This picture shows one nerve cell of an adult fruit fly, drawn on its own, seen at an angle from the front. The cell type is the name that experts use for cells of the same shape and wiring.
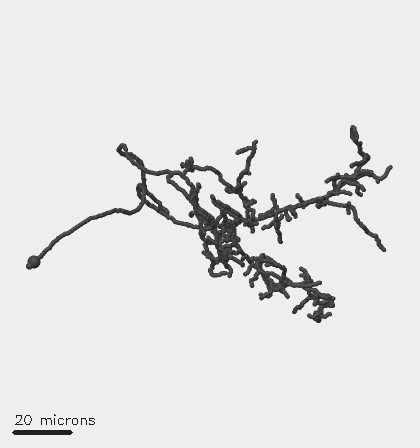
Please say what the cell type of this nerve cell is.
IN16B125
